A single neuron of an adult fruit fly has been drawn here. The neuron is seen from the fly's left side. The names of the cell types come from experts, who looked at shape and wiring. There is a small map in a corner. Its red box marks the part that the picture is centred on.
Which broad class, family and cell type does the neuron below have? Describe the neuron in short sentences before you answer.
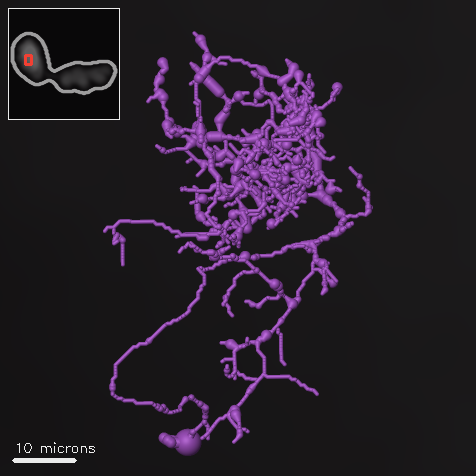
The cell body is at the bottom of the picture. From top to bottom in the picture it spans about 70 microns. Dozens of branch ends can be seen. Its broad class is central-brain intrinsic neuron. Its family is hemilineage WEDa1. The cell type is WED055_b.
